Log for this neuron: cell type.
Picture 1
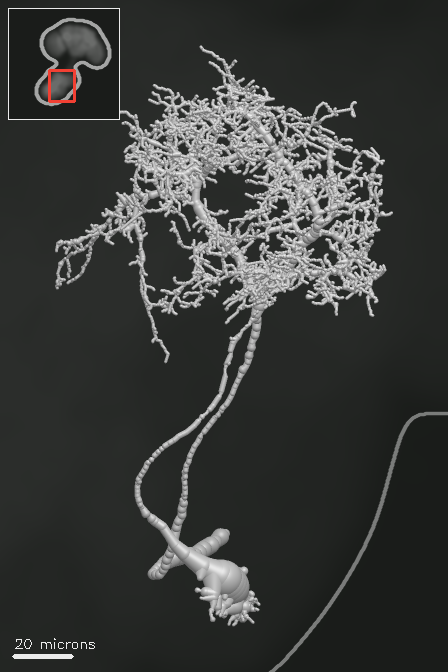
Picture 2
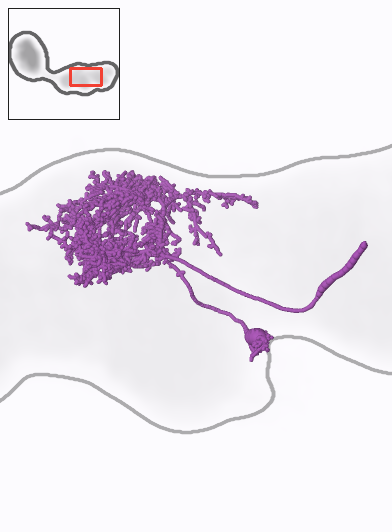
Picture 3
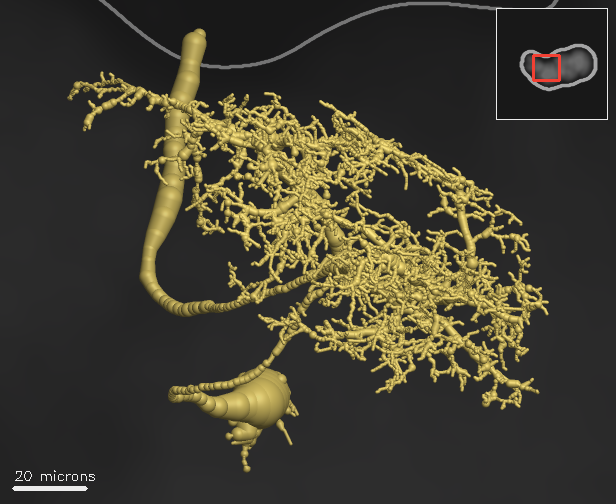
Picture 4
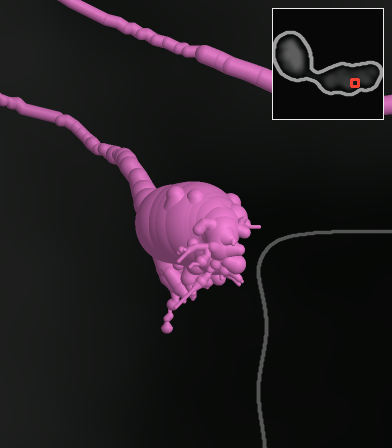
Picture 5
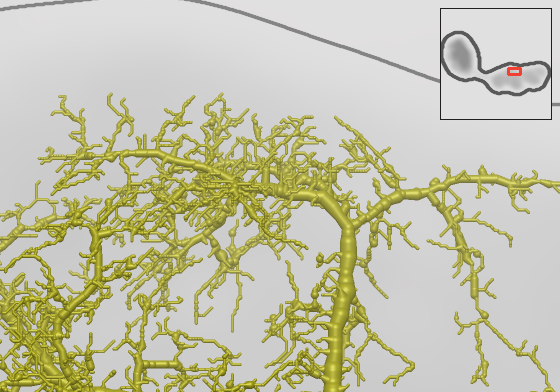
MNwm35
